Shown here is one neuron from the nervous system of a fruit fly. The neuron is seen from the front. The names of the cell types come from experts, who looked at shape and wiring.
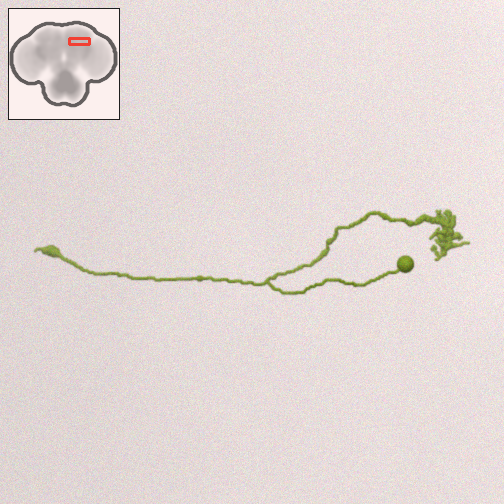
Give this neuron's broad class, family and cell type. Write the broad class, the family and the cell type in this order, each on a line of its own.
central-brain intrinsic neuron
hemilineage AOTUv3_dorsal
TuBu07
